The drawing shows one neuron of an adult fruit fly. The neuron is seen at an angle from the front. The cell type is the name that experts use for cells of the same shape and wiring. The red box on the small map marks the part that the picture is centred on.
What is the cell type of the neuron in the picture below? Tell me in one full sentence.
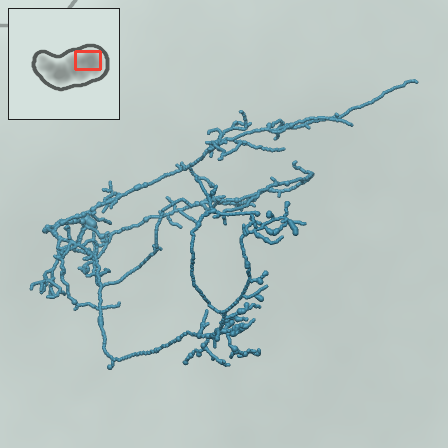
This neuron represents the cell type CRE106.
